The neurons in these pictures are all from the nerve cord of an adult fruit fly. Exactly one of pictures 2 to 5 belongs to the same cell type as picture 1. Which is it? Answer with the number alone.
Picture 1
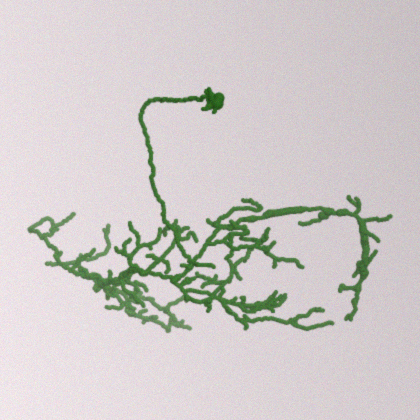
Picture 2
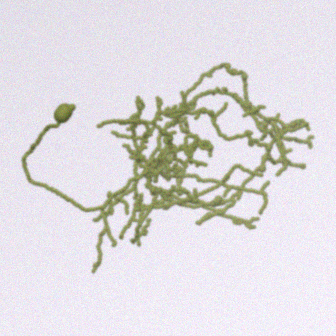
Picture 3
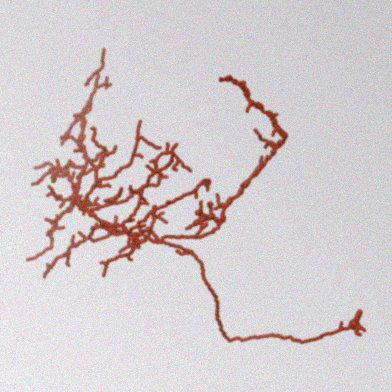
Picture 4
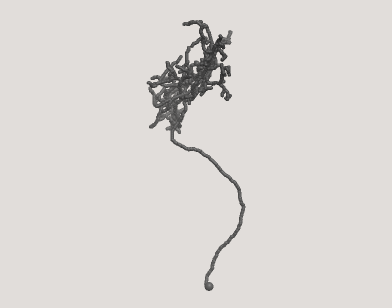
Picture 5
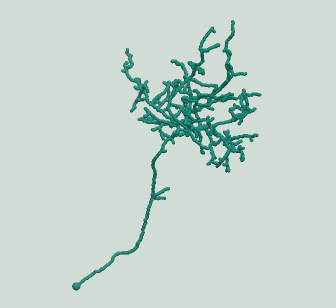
3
